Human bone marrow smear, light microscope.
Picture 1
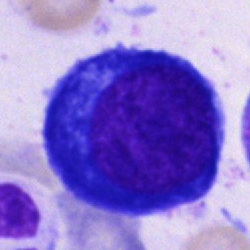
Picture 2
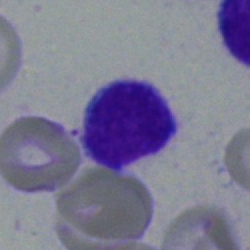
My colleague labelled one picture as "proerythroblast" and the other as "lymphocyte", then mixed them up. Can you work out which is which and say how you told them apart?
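Let's take them in turn: picture 1 shows the proerythroblast, and picture 2 shows the lymphocyte. Start with the outlines: the proerythroblast's is round, while the lymphocyte's is roughly round with a slightly uneven edge. In the proerythroblast, the nucleus sits off-centre toward the right, and the cytoplasm stains deep blue, with a paler zone just left of the nucleus. You won't find distinct granules in that cytoplasm. Now look at the lymphocyte's nucleus: its chromatin is dense and stains deep purple throughout, and no nucleoli are visible. No clear vacuoles show within the lymphocyte either. Notice also the red cells lying against its lower left and lower edges.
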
